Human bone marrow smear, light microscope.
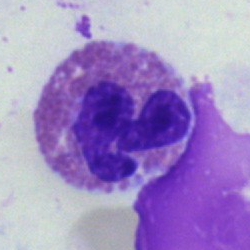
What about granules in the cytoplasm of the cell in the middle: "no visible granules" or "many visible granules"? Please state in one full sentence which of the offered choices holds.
This cell has a cytoplasm with many visible granules.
